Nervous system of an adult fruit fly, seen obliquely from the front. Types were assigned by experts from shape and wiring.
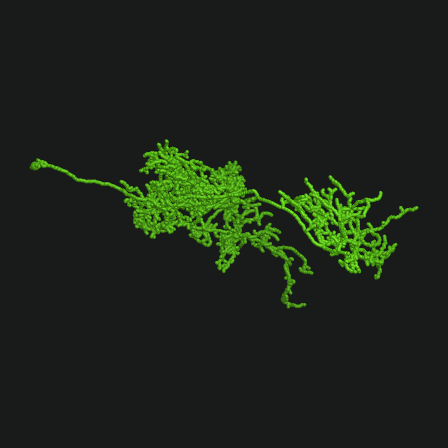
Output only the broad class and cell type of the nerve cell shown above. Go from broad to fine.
central-brain intrinsic neuron; LAL124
